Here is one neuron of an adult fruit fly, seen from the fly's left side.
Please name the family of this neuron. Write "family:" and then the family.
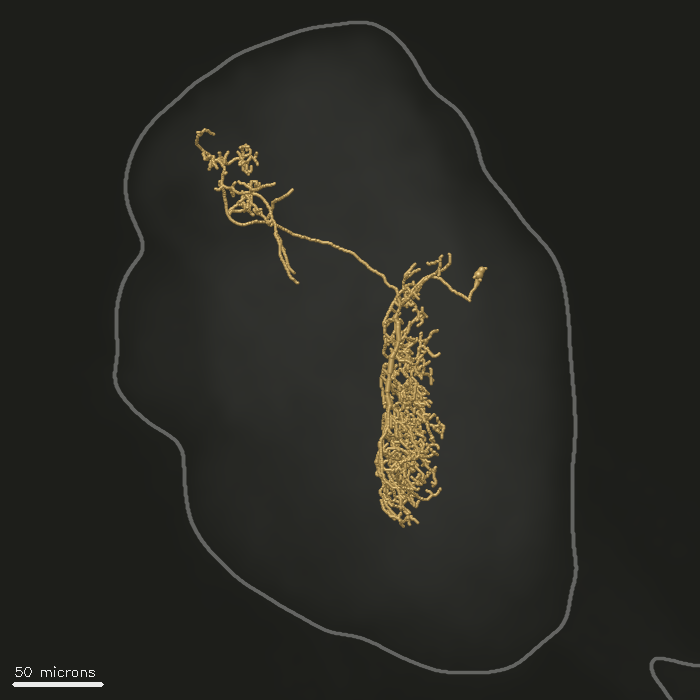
family: LT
